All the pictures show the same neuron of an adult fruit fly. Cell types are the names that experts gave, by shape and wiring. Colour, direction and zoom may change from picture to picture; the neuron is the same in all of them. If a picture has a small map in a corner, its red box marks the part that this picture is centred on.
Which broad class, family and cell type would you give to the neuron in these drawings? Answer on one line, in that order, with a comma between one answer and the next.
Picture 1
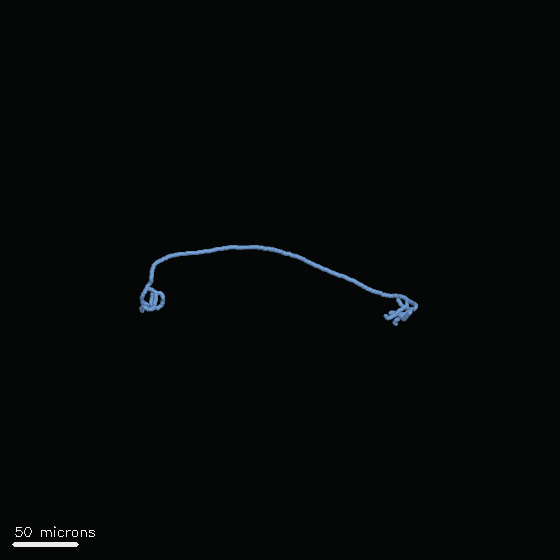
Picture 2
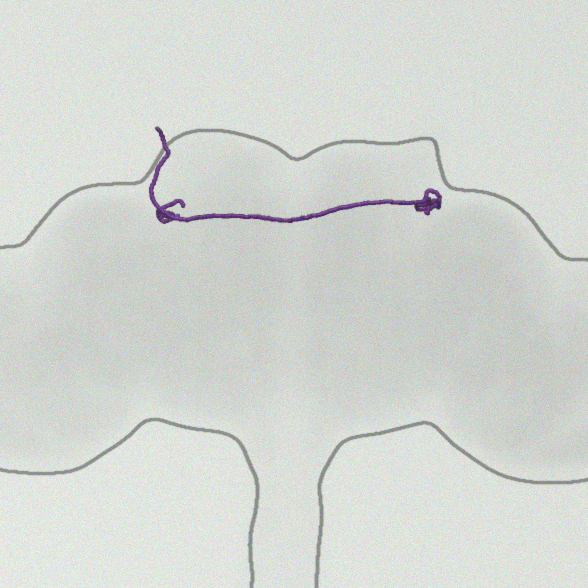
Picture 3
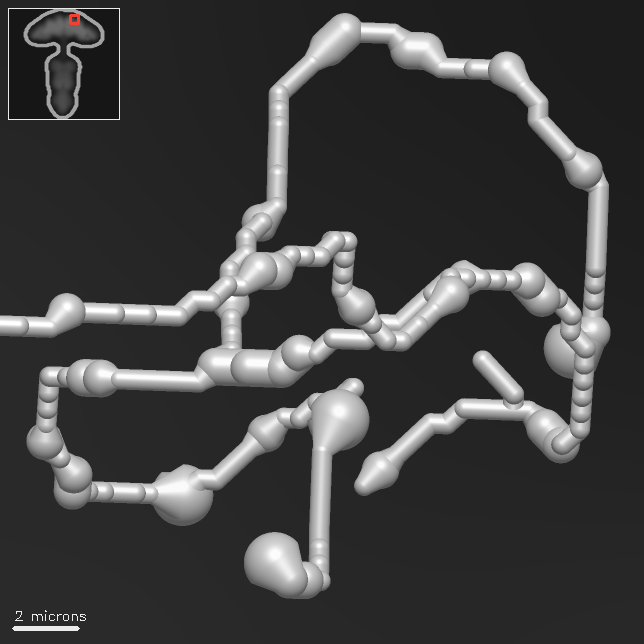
sensory neuron entering the brain, class olfactory, ORN_VL2p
